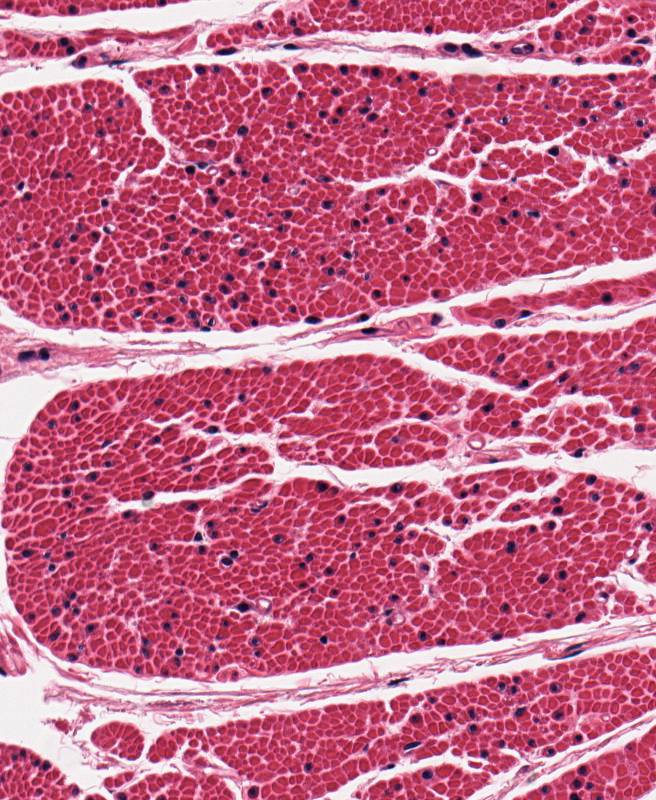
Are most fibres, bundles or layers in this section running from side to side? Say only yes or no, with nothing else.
Yes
